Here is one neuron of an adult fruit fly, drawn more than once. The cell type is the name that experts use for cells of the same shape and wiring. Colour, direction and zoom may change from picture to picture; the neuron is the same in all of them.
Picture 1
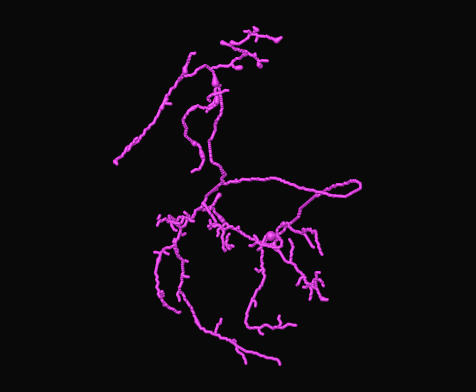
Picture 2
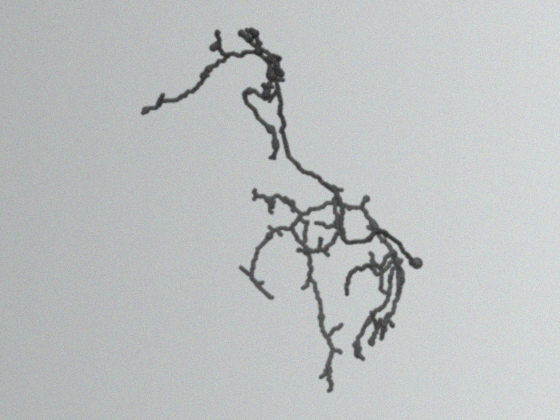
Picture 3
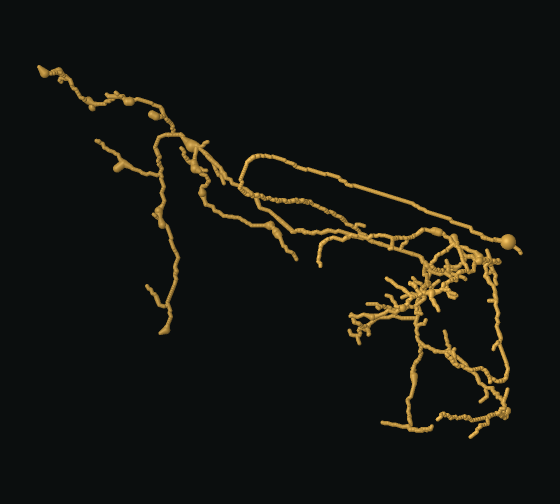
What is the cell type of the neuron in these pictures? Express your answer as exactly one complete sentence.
The cell type held by this neuron is CB3075.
